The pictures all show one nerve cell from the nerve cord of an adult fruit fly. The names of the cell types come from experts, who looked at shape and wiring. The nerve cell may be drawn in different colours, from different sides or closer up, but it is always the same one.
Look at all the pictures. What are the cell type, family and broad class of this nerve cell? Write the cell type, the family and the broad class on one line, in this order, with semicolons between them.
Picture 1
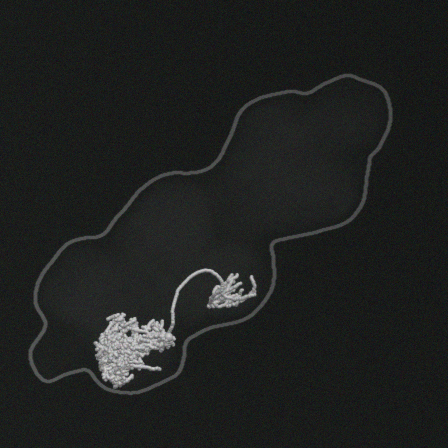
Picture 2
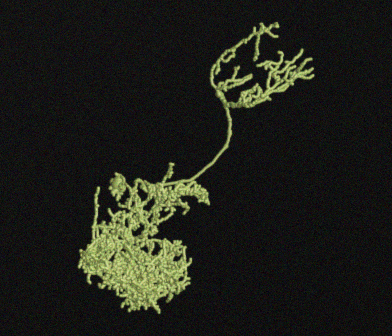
IN19A006; hemilineage 19A; nerve-cord intrinsic neuron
